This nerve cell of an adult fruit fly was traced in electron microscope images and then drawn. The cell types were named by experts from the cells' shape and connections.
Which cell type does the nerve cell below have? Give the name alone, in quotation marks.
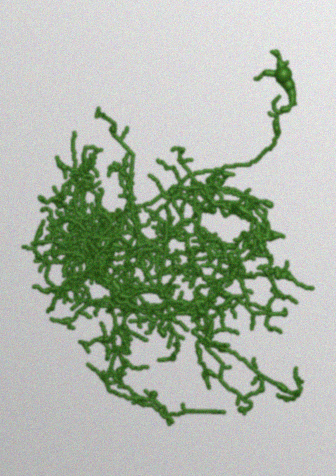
"IN01B008"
